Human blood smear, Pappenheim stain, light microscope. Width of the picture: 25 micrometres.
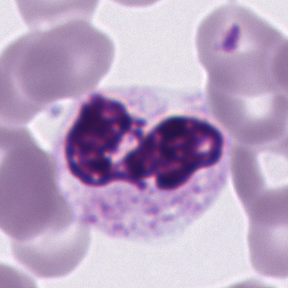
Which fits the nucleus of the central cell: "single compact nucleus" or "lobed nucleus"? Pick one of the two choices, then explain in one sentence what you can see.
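Lobed nucleus. The nucleus is divided into two large lobes.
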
